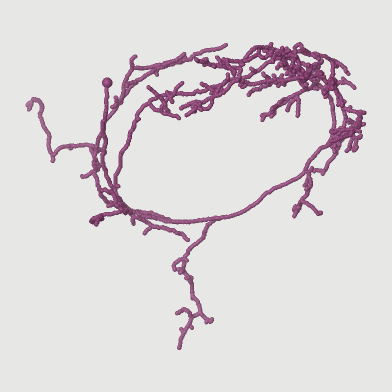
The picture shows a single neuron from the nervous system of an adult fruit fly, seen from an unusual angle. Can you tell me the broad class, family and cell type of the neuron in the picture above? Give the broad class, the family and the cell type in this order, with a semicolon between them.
central-brain intrinsic neuron; hemilineage DM1_antero_dorsal; SMP713m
